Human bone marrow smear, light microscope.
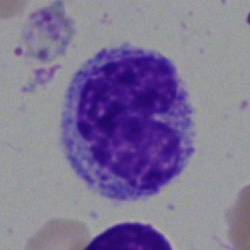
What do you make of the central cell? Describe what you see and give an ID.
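I notice a notch cutting into the nucleus from the right side. The nucleus itself fills most of the cell. The cytoplasm looks pale bluish-lilac, with fine purple granules scattered through it. I'd name it a monocyte.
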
